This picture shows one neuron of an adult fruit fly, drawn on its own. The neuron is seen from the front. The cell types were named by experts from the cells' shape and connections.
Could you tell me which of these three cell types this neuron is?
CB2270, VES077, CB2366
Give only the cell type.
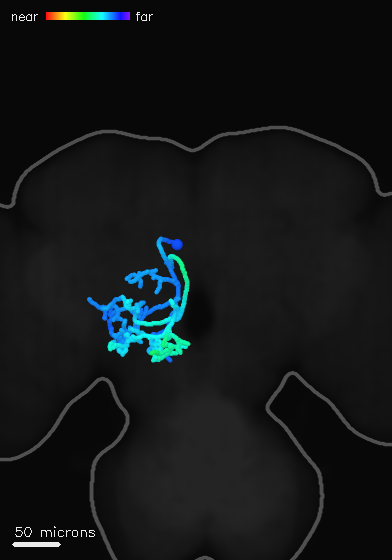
CB2366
